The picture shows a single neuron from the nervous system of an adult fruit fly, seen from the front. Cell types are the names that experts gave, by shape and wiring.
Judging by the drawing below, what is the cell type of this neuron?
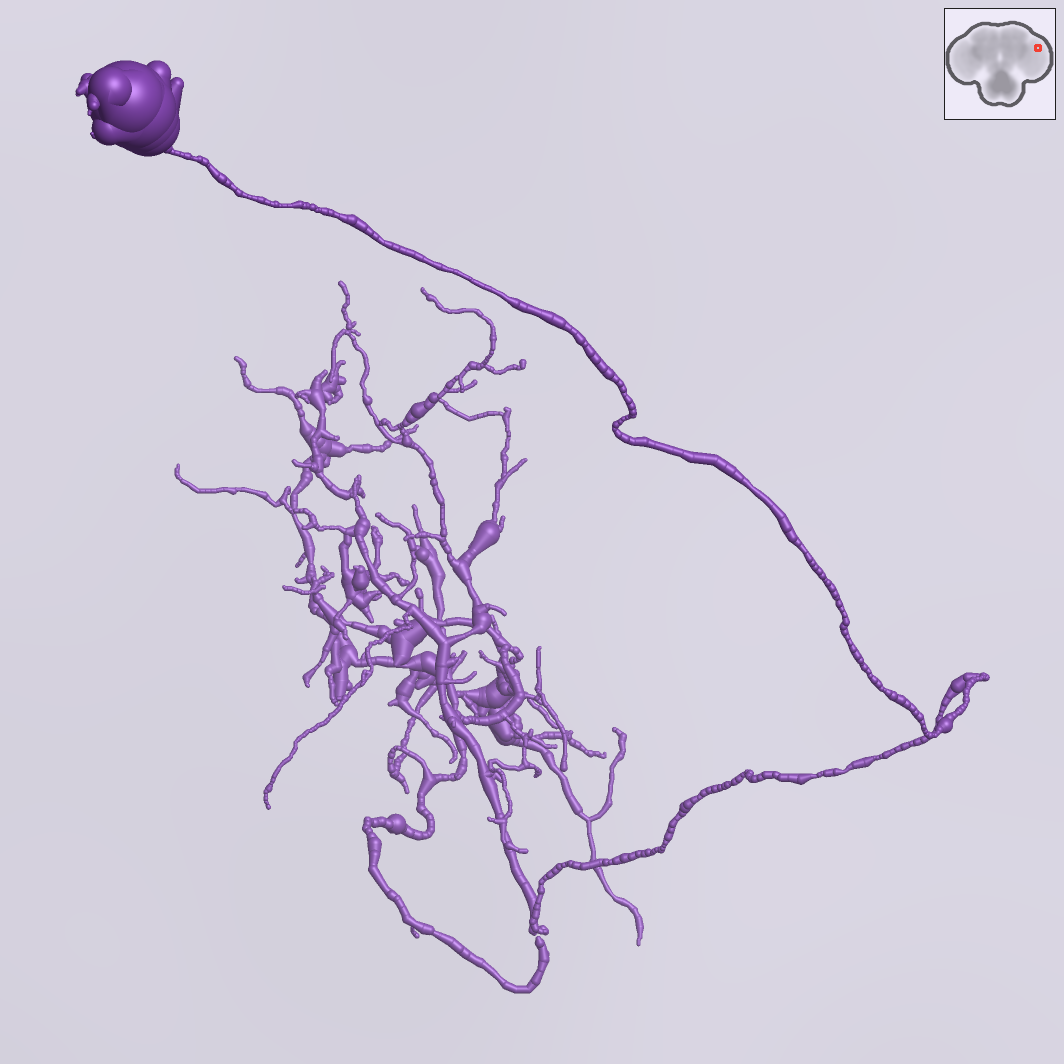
Cm4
